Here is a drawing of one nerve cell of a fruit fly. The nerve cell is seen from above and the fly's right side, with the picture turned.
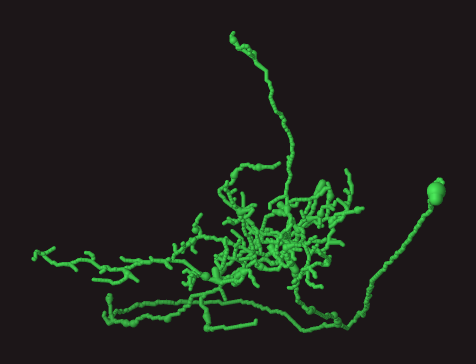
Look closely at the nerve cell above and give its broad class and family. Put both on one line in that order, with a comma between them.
central-brain intrinsic neuron, hemilineage VPNp1_medial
